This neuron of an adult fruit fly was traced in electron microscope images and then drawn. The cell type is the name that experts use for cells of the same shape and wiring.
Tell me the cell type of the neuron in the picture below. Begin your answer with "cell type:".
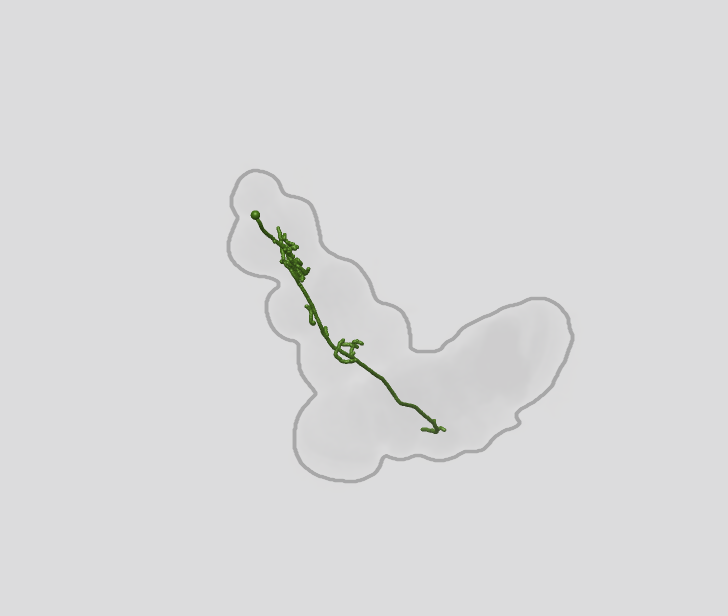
cell type: AN05B060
